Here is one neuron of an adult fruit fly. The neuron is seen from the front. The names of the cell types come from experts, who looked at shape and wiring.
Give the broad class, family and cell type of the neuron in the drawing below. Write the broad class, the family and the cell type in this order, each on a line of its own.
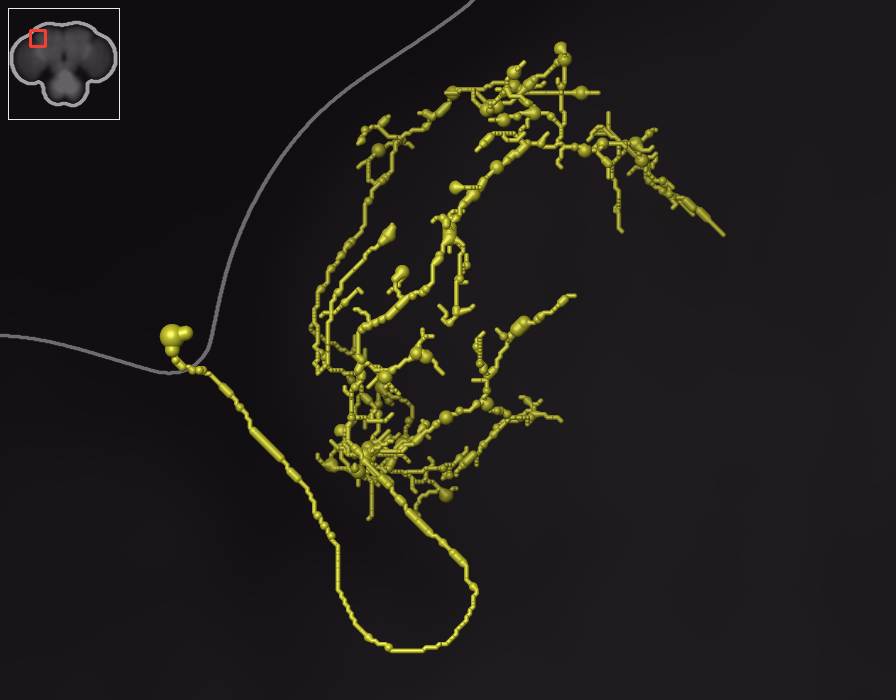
central-brain intrinsic neuron
hemilineage LHl4_dorsal
CB2770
